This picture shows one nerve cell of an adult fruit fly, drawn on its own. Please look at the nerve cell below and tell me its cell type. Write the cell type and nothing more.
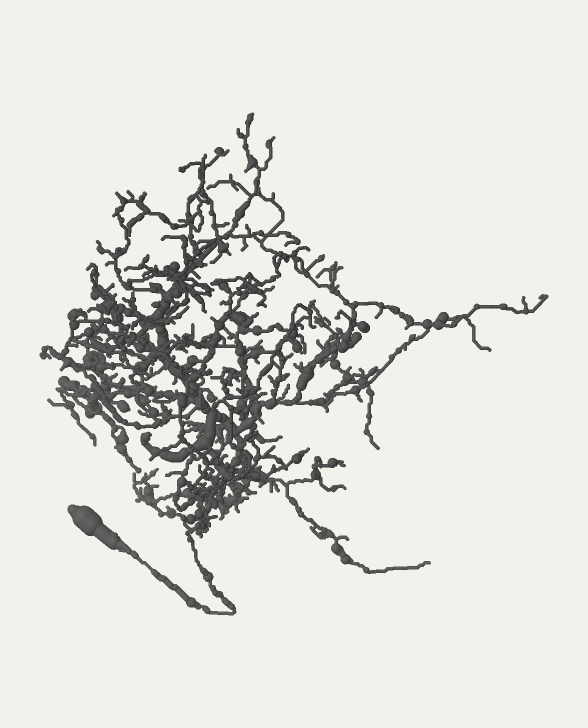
GNG135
